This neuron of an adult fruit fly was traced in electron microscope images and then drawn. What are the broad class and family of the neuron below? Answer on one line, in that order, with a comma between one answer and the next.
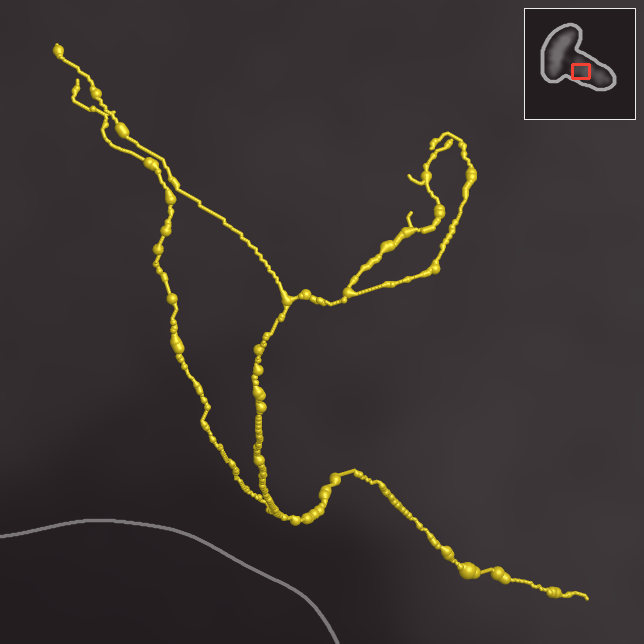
sensory neuron entering the nerve cord, class mechanosensory tactile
